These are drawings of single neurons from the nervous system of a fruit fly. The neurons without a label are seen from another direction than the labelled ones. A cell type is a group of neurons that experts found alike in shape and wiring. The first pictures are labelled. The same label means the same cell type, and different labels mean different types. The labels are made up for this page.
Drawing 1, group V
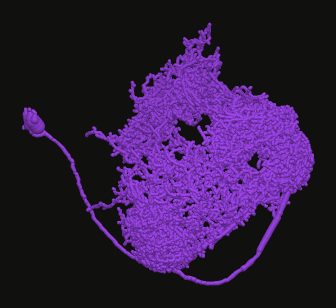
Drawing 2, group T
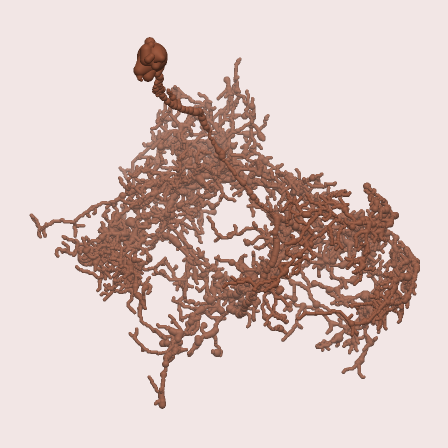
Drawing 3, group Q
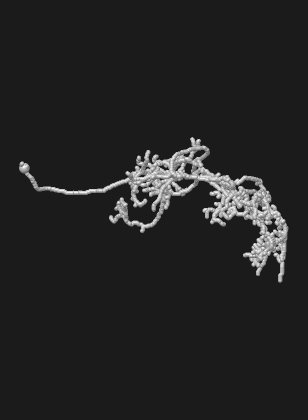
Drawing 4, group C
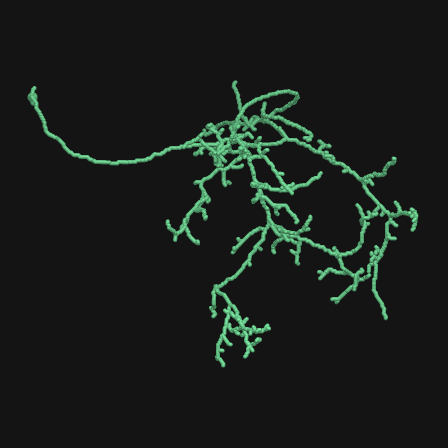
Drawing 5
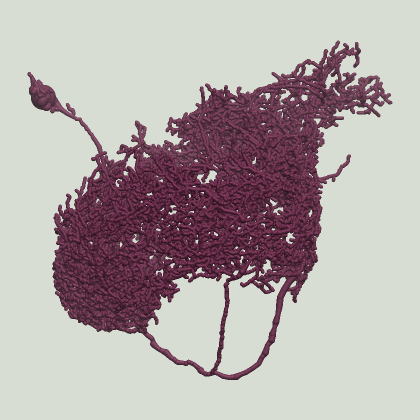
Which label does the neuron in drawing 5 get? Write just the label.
group V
